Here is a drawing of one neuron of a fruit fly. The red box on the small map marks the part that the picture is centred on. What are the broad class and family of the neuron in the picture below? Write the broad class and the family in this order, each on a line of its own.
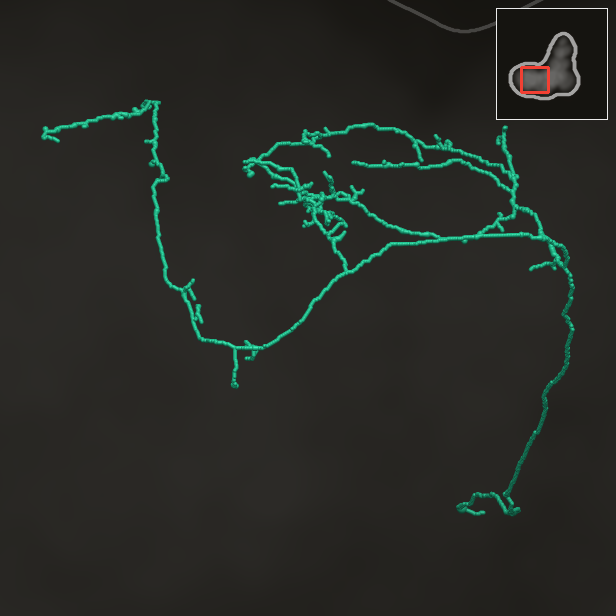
central-brain intrinsic neuron
hemilineage WEDd2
